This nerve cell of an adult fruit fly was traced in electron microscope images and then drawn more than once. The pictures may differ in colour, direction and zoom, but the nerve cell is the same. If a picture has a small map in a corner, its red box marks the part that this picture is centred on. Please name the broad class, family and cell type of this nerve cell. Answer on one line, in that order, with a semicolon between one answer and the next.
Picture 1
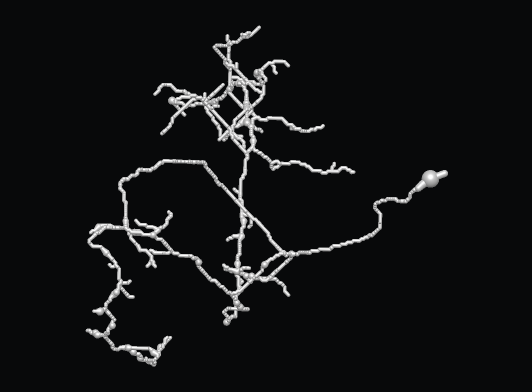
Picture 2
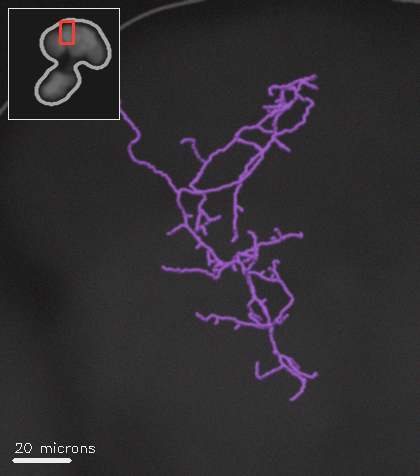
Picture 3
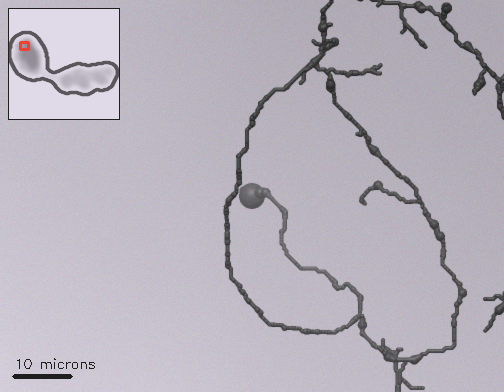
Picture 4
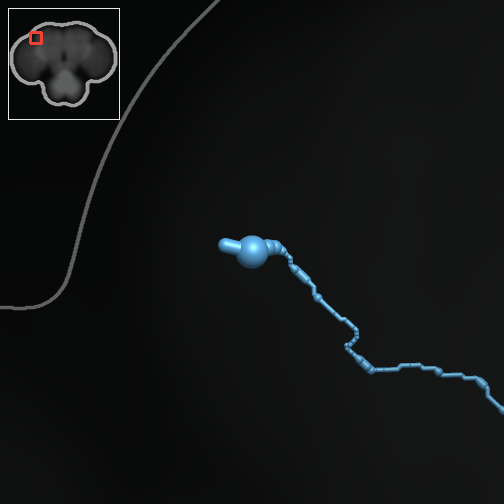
central-brain intrinsic neuron; hemilineage SLPal2; AVLP028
